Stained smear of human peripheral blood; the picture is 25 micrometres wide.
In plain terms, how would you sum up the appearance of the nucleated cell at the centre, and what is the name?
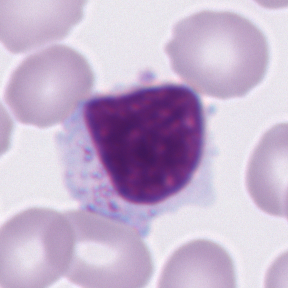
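Looking at where the cytoplasm falls, most of it sits to the left of the nucleus, and on that same left side the cell border is ragged. The nucleus itself is one mass with no lobes, and I can make out no nucleoli in it. I would call this a large granular lymphocyte.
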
